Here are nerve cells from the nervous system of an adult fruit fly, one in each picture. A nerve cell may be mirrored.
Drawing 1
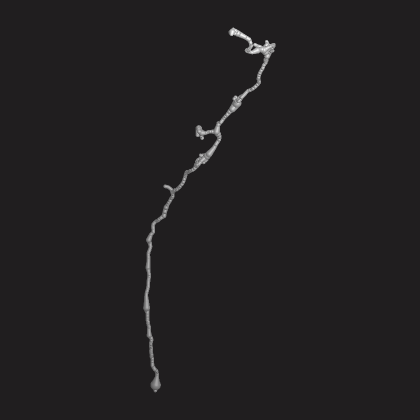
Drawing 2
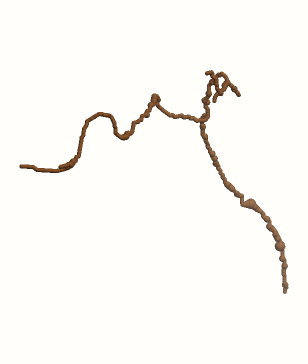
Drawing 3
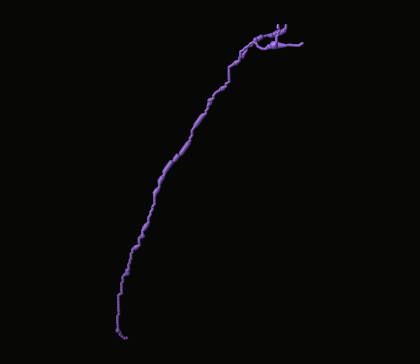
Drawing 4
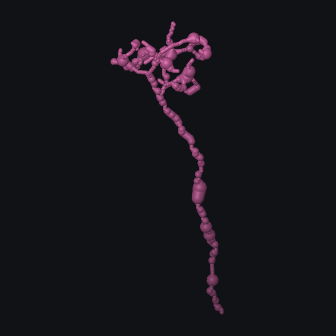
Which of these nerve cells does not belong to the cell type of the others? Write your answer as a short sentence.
Drawing 1 is the odd one out.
